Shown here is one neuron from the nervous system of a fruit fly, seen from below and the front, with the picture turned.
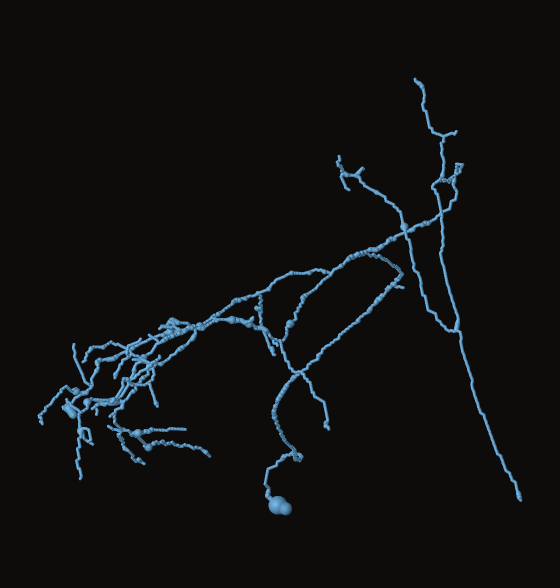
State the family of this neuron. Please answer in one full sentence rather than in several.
Family hemilineage 23B is the family of this neuron.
